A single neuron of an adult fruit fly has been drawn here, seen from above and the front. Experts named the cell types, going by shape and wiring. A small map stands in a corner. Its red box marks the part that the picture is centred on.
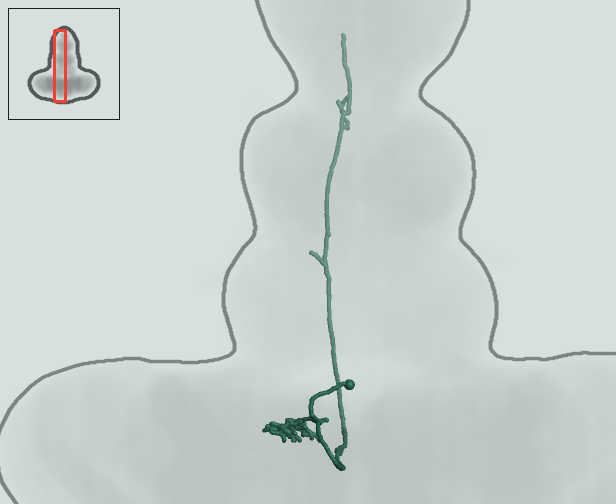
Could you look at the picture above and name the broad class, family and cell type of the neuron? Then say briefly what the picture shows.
Its broad class is descending neuron. Its family is hemilineage PSp2. It is of cell type DNp17. The cell body is at the bottom of the picture. As drawn here it is more than twice as tall as it is wide.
